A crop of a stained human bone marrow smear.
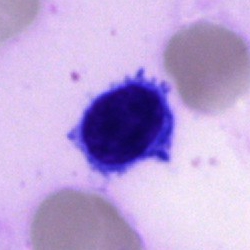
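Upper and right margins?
Studded with small blunt knob-like projections.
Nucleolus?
None visible.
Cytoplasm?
Scant, only a thin deep-blue rim around the nucleus; no granules visible.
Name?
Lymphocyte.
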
